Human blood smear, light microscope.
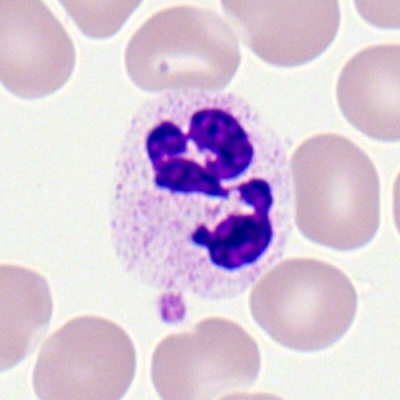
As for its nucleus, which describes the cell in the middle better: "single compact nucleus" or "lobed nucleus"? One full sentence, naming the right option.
There are two or more lobes forming the nucleus of the cell.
